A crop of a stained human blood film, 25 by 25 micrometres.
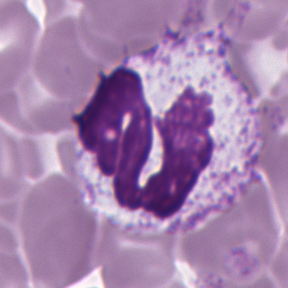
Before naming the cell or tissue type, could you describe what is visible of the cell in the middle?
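This one's roughly round in outline. The nucleus is bent into two broad lobes that join at the bottom, and its chromatin is dark purple and densely clumped. There's plenty of cytoplasm, and it's very pale. It's a segmented neutrophil.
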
